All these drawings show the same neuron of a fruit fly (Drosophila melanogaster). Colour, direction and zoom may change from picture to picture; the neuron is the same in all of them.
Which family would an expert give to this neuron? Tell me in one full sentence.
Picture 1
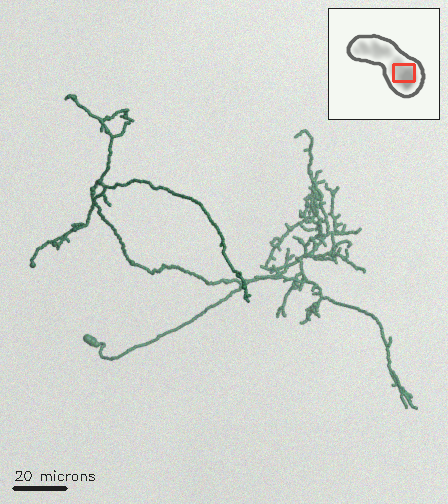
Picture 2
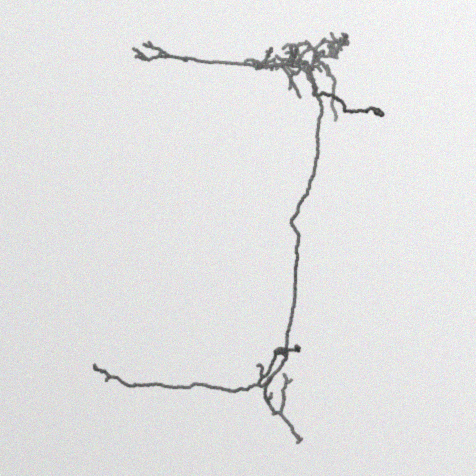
The family to which the neuron belongs is hemilineage DM6_ventral.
